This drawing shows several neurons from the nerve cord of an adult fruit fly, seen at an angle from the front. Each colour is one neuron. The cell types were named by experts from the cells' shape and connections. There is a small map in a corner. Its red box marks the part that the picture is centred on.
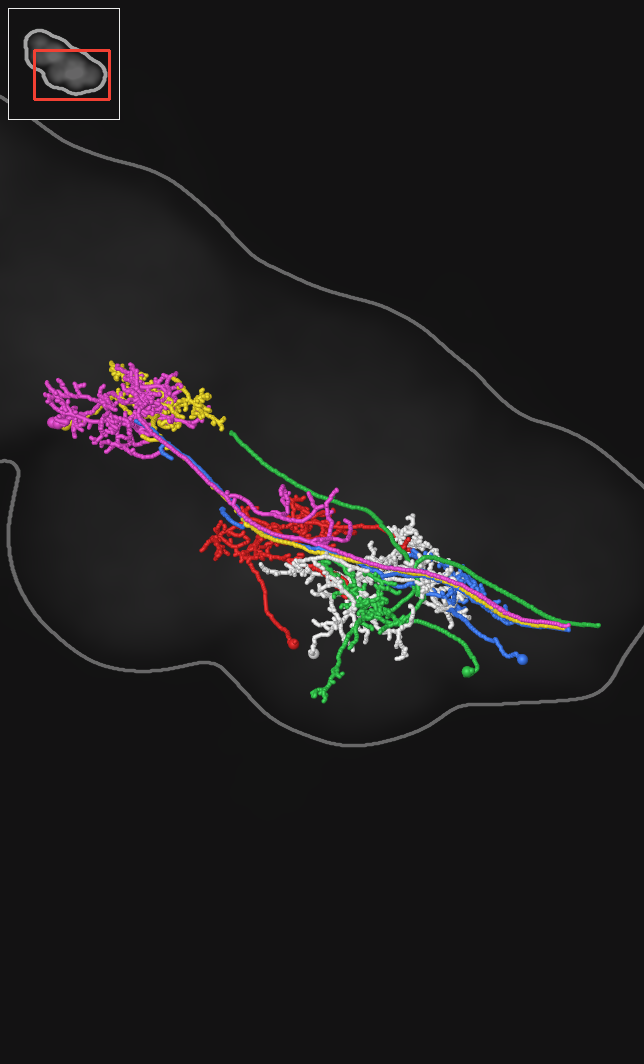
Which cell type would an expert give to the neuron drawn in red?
IN00A049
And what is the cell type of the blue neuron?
AN10B053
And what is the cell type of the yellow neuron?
AN10B033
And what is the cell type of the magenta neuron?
AN10B019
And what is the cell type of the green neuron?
AN10B048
